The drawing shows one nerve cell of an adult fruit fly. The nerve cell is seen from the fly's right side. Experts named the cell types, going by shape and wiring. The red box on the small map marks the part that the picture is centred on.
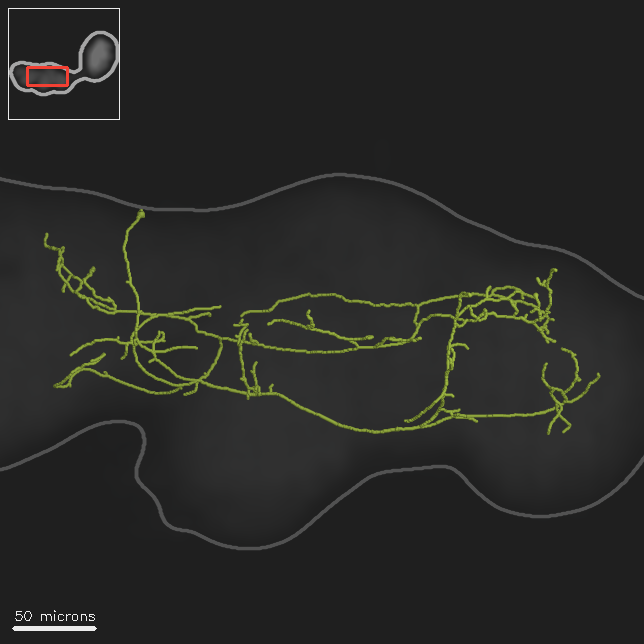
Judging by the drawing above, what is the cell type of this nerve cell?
IN17A037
